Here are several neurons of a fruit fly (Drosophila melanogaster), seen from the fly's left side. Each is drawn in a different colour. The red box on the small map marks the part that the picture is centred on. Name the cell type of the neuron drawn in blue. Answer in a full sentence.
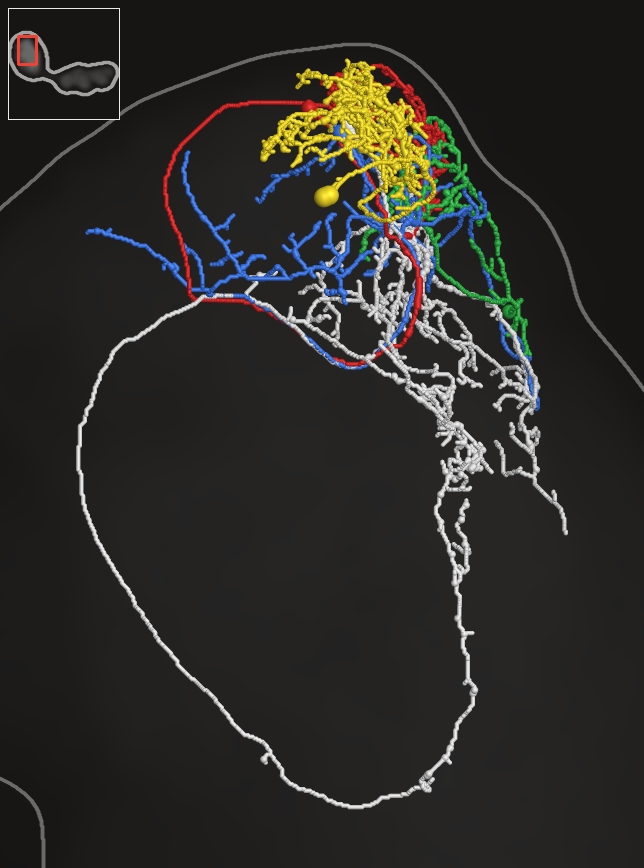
The cell type is SMP467.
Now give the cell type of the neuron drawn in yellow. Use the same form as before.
The cell type is SLP252_a.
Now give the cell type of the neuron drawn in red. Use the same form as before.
The cell type is CB0943.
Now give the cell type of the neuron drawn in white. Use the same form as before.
The cell type is SMP459.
